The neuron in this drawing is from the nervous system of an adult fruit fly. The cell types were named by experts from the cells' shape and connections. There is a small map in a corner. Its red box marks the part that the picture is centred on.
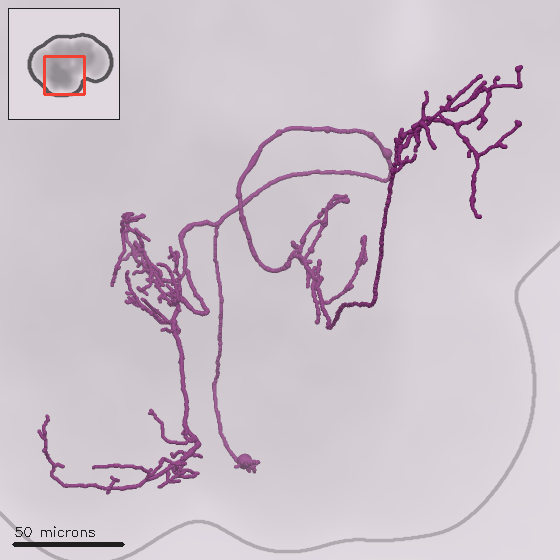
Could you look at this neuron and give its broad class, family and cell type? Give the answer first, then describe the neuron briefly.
Its broad class is ascending neuron. Its family is hemilineage 02A. The cell type is AN02A005. By the scale bar it is about 200 microns wide in this view. Dozens of branch ends can be seen.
